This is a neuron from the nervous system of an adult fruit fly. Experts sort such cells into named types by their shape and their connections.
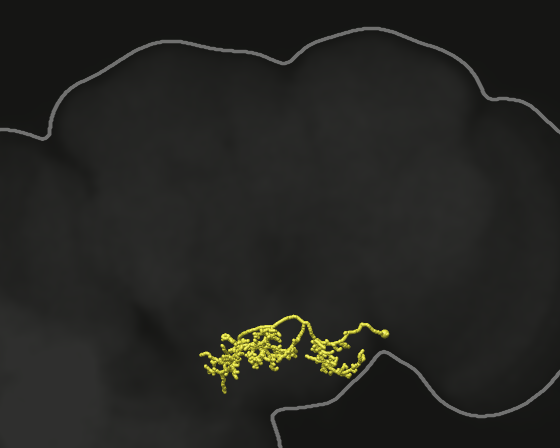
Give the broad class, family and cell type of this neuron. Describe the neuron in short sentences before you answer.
As drawn here it is wider than it is tall. This is a central-brain intrinsic neuron. Its family is hemilineage TRdl_b. Its cell type is GNG240.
